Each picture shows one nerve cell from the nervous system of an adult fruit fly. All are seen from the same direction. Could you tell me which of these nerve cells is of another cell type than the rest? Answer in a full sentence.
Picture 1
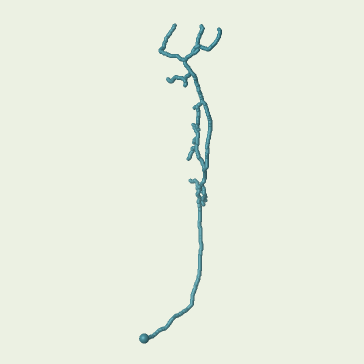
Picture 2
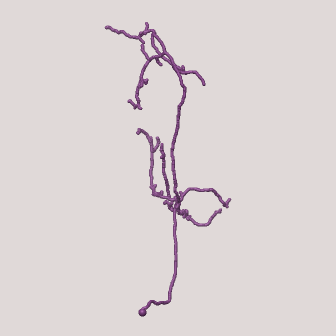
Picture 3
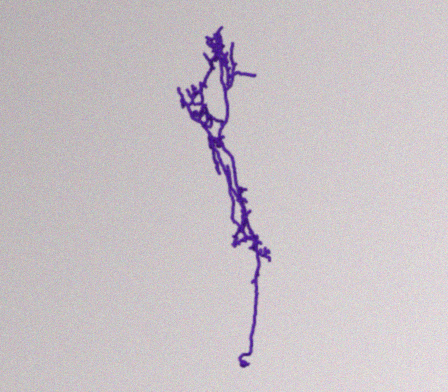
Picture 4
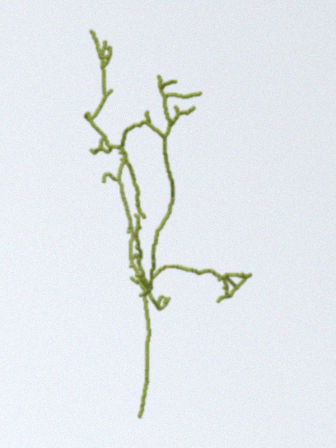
The nerve cell in picture 3 is of another cell type than the rest.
